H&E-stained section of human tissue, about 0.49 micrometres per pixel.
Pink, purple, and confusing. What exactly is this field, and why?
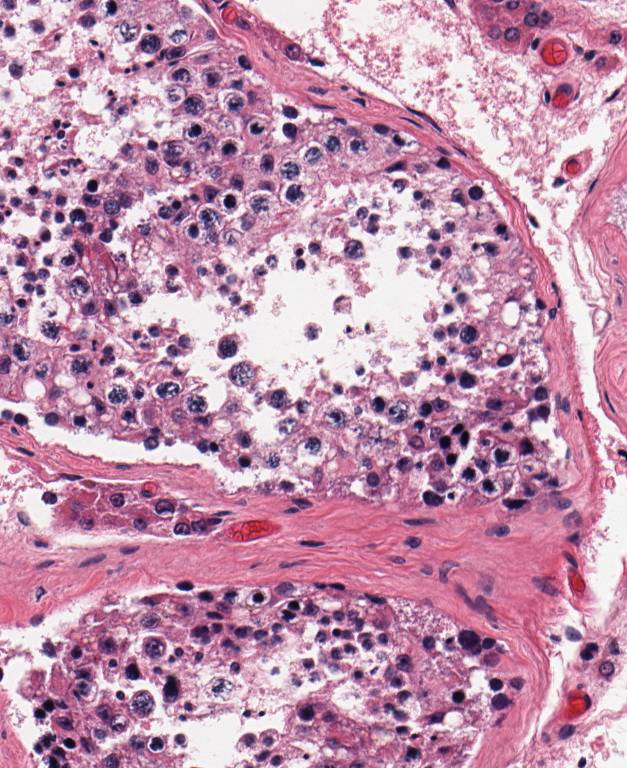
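That's seminiferous tubule, mainly. The giveaway: large round cells through the tubules with coarse, clumped, thread-like chromatin, in keeping with spermatocytes.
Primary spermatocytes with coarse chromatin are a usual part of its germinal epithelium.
Many small, dark, round nuclei sit among the larger cells. Layered pink fibrous tissue with flattened, elongated nuclei bounds the tubules.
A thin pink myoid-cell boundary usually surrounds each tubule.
Outside the tubule at the upper right are cells with abundant pink cytoplasm and round nuclei, consistent with Leydig cells.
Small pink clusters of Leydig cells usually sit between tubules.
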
